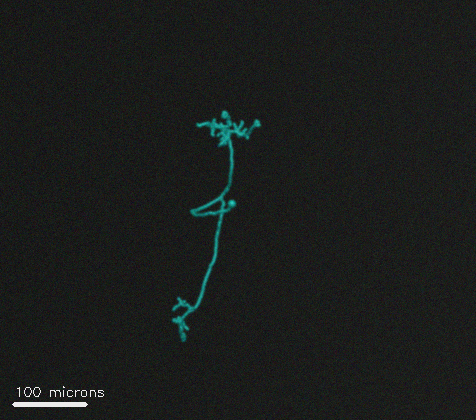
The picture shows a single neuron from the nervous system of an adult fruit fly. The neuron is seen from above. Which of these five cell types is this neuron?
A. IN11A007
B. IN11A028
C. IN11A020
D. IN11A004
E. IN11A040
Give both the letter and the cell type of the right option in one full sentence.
What the neuron is, by cell type, is IN11A040, option E.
